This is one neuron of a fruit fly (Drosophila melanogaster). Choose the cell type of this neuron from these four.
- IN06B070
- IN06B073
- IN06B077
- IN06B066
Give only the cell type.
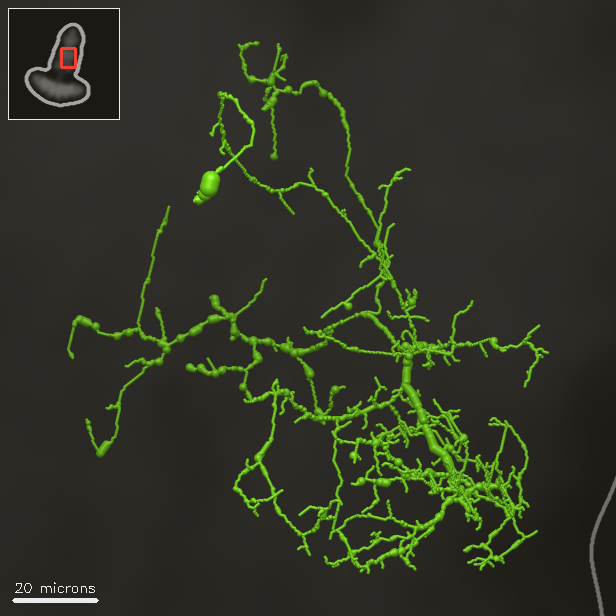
IN06B077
